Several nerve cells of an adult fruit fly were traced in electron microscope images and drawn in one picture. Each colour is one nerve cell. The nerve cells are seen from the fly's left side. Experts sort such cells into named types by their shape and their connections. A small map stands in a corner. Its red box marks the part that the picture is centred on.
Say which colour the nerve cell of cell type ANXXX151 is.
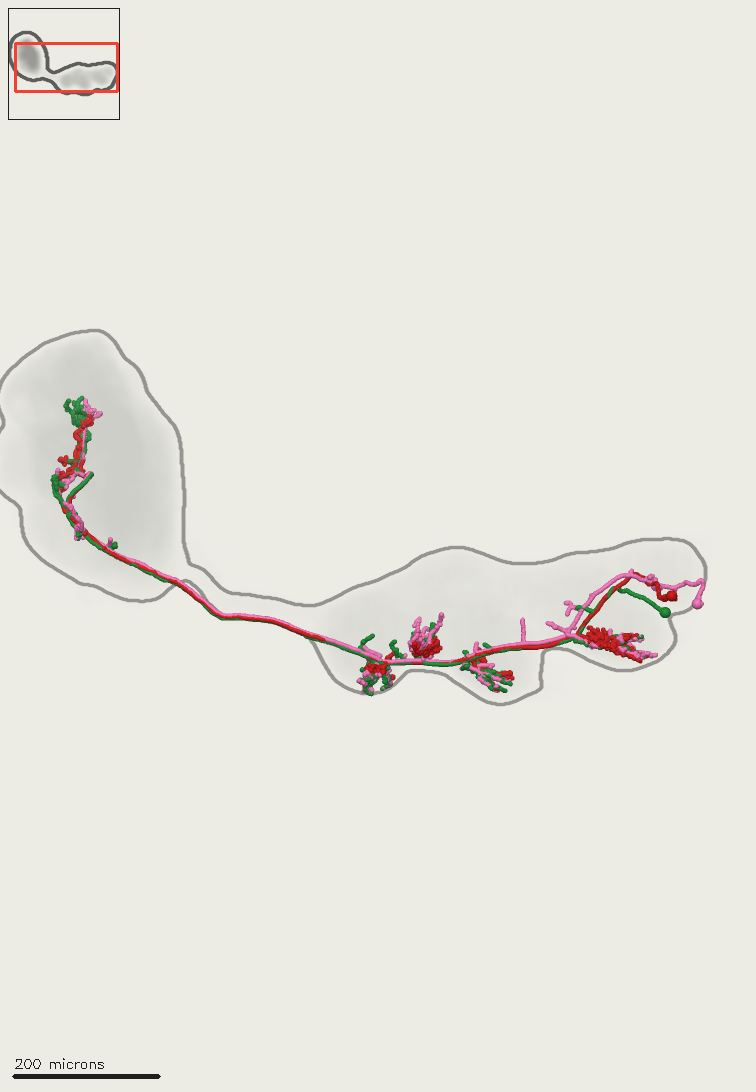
green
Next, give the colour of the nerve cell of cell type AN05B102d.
pink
